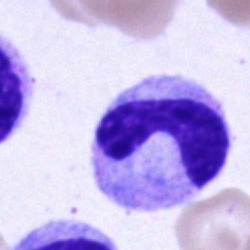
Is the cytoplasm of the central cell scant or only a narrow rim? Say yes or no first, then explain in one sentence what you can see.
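No. The cytoplasm is plentiful and pale lilac.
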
